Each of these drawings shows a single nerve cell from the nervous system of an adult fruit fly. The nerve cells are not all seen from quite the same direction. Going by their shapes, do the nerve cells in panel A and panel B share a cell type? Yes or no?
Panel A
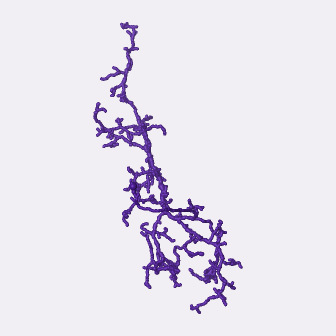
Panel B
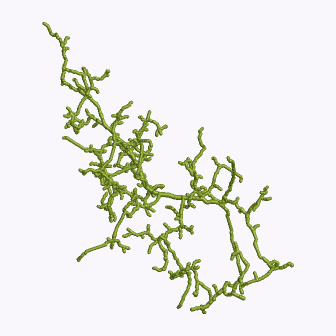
yes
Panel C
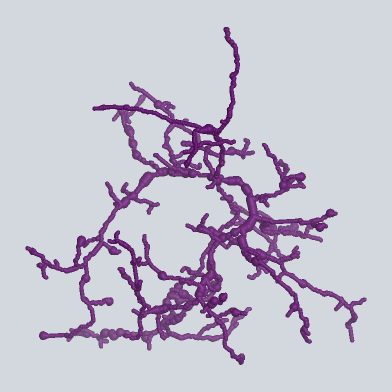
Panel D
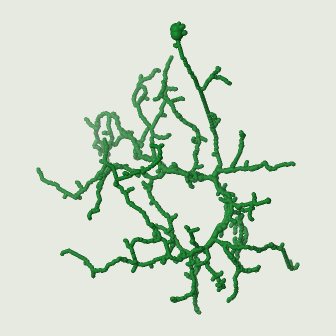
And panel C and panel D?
no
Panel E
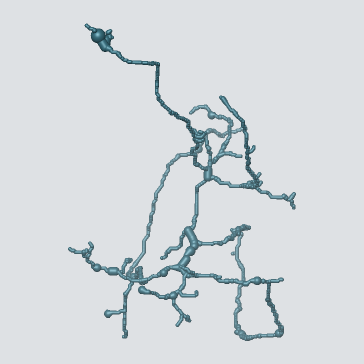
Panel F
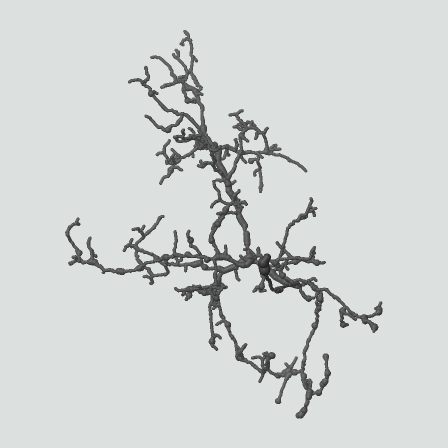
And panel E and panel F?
no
